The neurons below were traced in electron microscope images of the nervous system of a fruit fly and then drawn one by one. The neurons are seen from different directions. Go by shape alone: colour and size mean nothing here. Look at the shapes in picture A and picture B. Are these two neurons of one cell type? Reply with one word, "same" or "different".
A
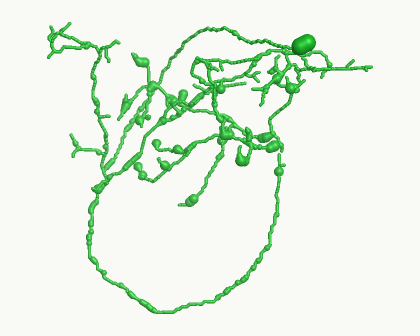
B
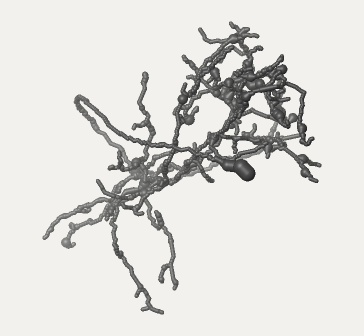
different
